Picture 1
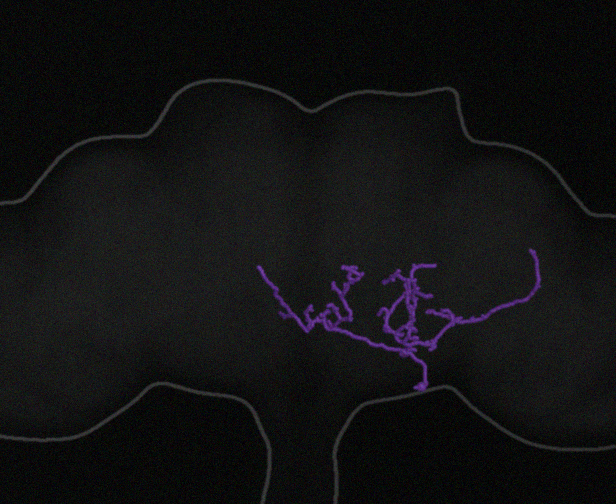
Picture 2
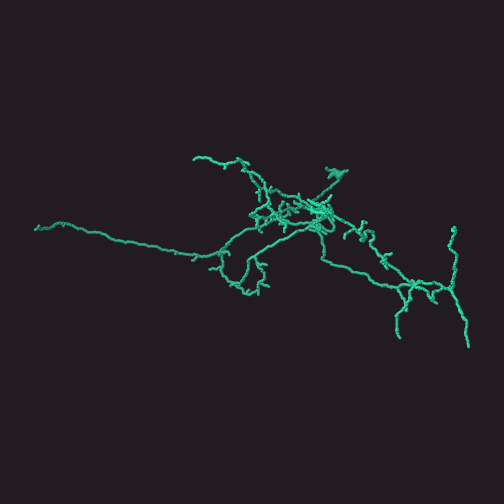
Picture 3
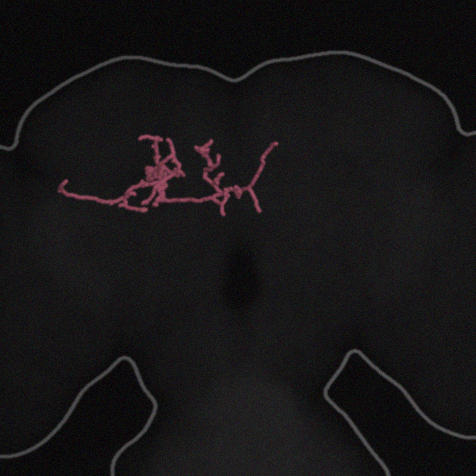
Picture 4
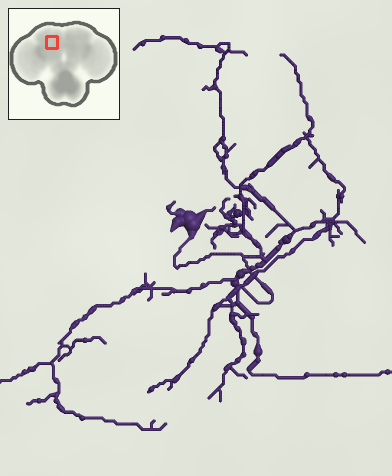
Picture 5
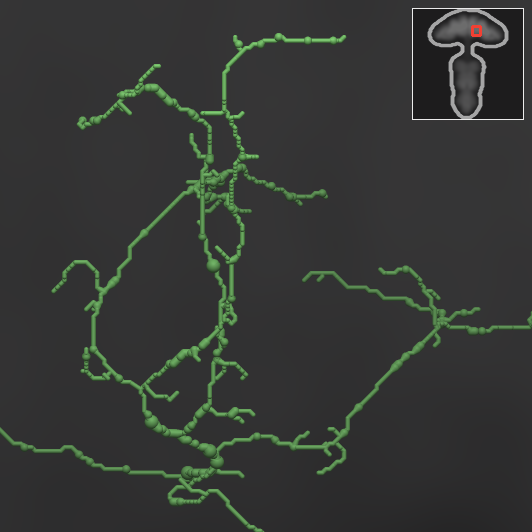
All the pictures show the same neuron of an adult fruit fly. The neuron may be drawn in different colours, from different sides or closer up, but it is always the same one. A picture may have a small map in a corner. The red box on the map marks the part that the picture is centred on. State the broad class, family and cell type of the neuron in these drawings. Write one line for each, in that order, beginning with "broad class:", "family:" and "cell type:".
broad class: central-brain intrinsic neuron
family: hemilineage PSp3
cell type: IB087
